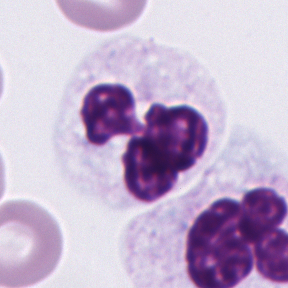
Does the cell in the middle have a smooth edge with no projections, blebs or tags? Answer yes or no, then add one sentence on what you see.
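Yes. The cell is round with a smooth outline.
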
